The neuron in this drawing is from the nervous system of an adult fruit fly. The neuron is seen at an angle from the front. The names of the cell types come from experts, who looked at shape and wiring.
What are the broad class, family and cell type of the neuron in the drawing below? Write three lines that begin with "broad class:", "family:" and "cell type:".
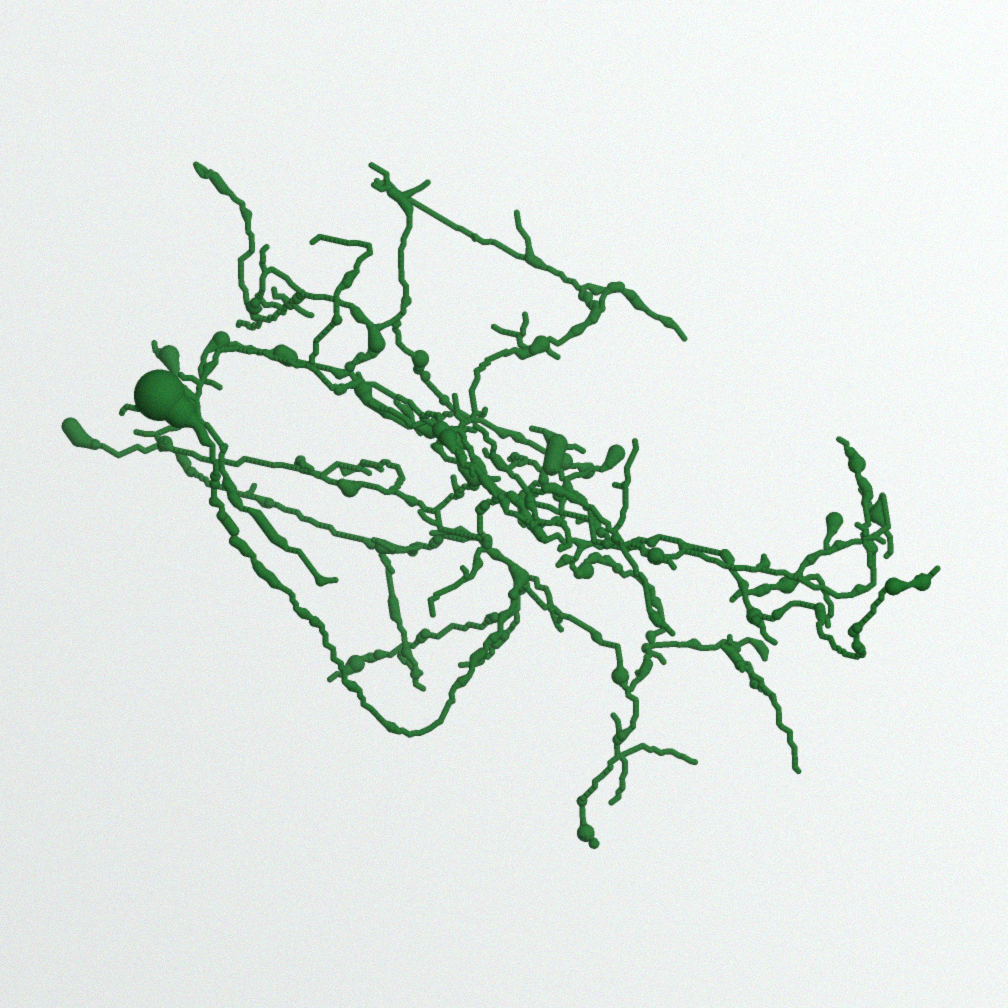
broad class: central-brain intrinsic neuron
family: hemilineage TRdm
cell type: GNG255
